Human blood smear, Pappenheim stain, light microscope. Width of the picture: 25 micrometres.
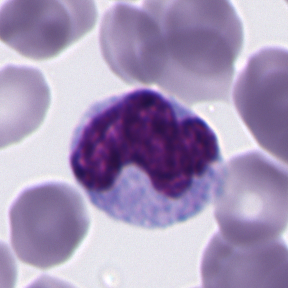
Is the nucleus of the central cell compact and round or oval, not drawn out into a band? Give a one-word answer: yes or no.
No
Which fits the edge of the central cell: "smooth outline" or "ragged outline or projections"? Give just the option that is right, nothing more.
Smooth outline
